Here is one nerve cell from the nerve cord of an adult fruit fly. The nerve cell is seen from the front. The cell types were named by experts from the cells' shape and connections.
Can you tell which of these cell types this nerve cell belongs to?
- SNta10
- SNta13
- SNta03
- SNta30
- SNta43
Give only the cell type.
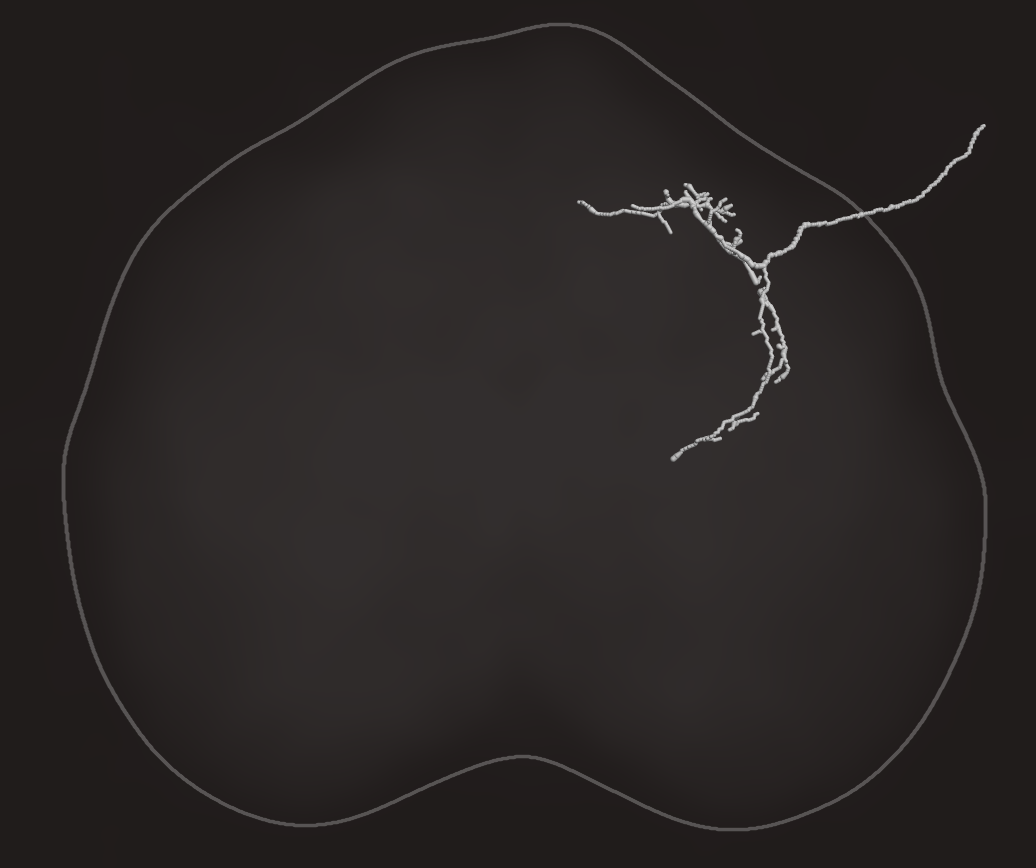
SNta03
